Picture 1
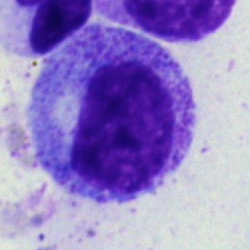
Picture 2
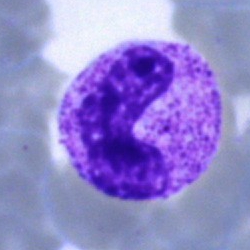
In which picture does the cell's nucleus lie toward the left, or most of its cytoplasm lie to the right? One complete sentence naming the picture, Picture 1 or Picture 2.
The cell in picture 2 has its nucleus toward the left side.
